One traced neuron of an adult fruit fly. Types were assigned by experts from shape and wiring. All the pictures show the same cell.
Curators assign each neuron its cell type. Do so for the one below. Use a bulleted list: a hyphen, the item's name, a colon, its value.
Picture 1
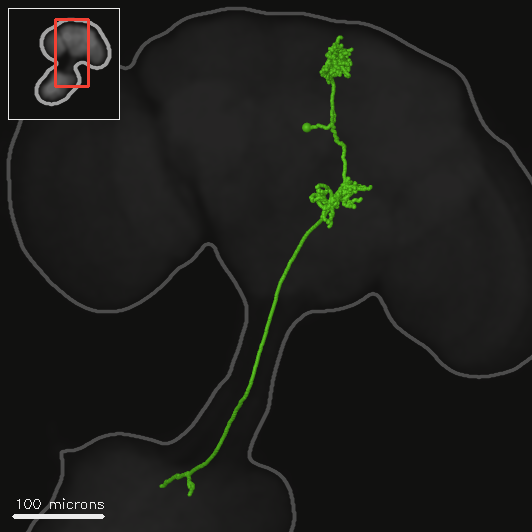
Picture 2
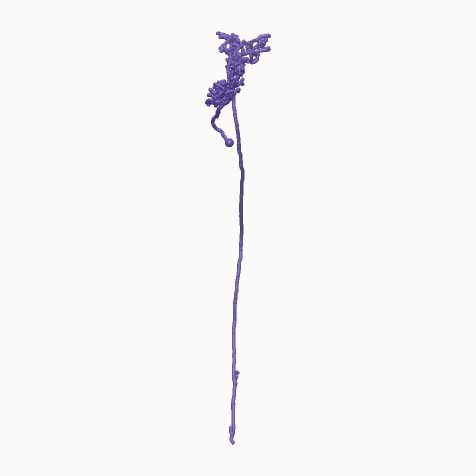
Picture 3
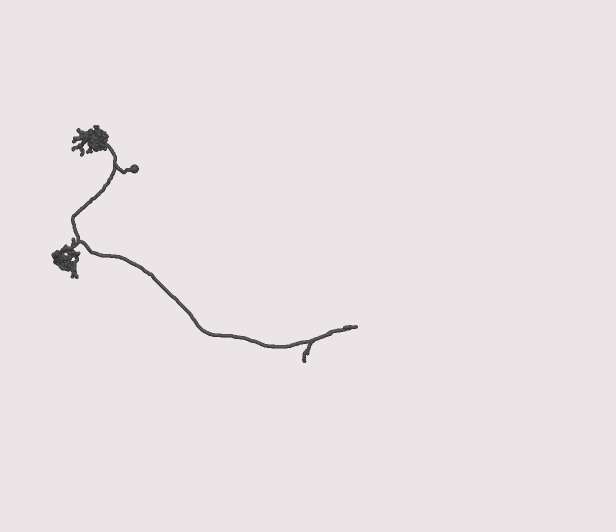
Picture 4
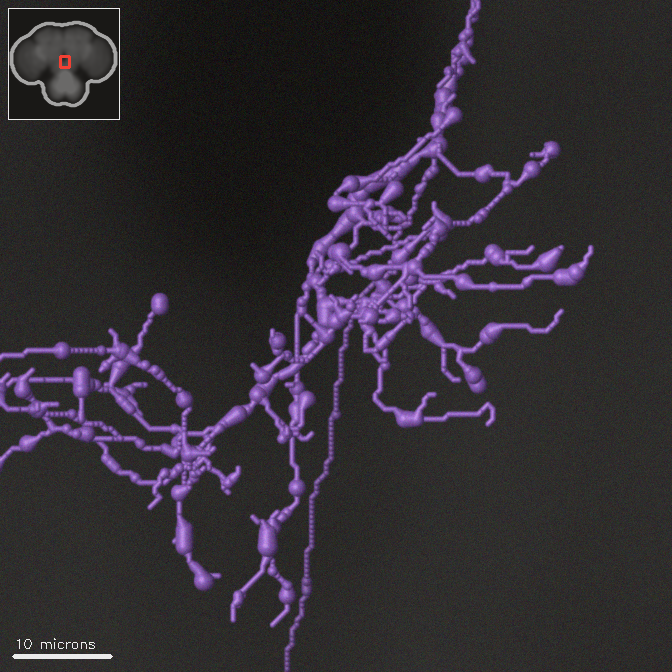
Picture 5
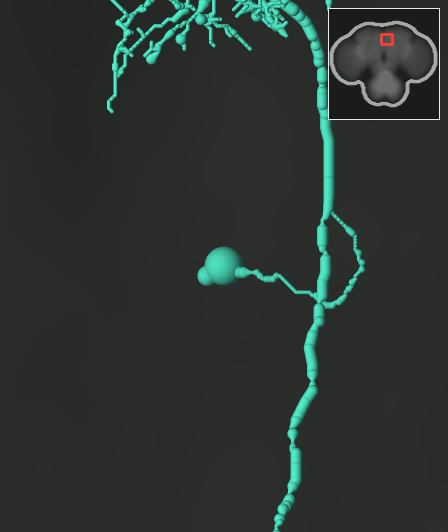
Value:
- cell type: DNpe033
